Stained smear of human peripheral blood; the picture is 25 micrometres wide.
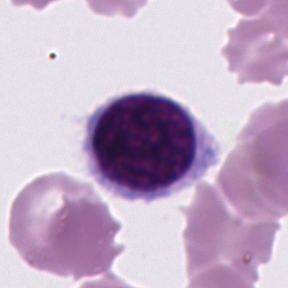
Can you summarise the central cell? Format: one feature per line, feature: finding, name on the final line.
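Nucleus position: off-centre toward the left
Cytoplasm: a wider band on the right
Chromatin: dark purple, coarsely clumped
Nucleoli: none seen
Granules: none distinct in the cytoplasm
Name: hairy cell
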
